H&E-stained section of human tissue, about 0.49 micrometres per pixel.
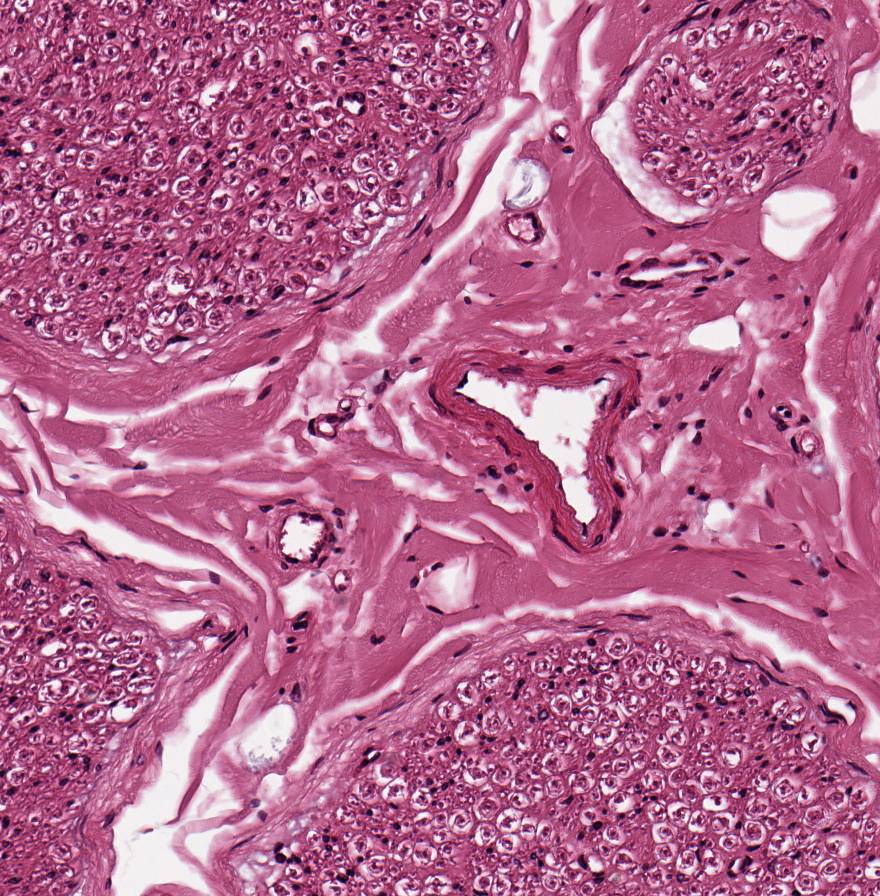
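Tibial nerve. First, rounded compartments packed with small round profiles fill the four corners, with pink connective tissue between them. Second, sparse small dark elongated nuclei lie among the profiles. Third, flattened cells edge each compartment, their elongated nuclei parallel to its border. Fourth, small round-lumened vessels lie in stroma left of and above the central vessel.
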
